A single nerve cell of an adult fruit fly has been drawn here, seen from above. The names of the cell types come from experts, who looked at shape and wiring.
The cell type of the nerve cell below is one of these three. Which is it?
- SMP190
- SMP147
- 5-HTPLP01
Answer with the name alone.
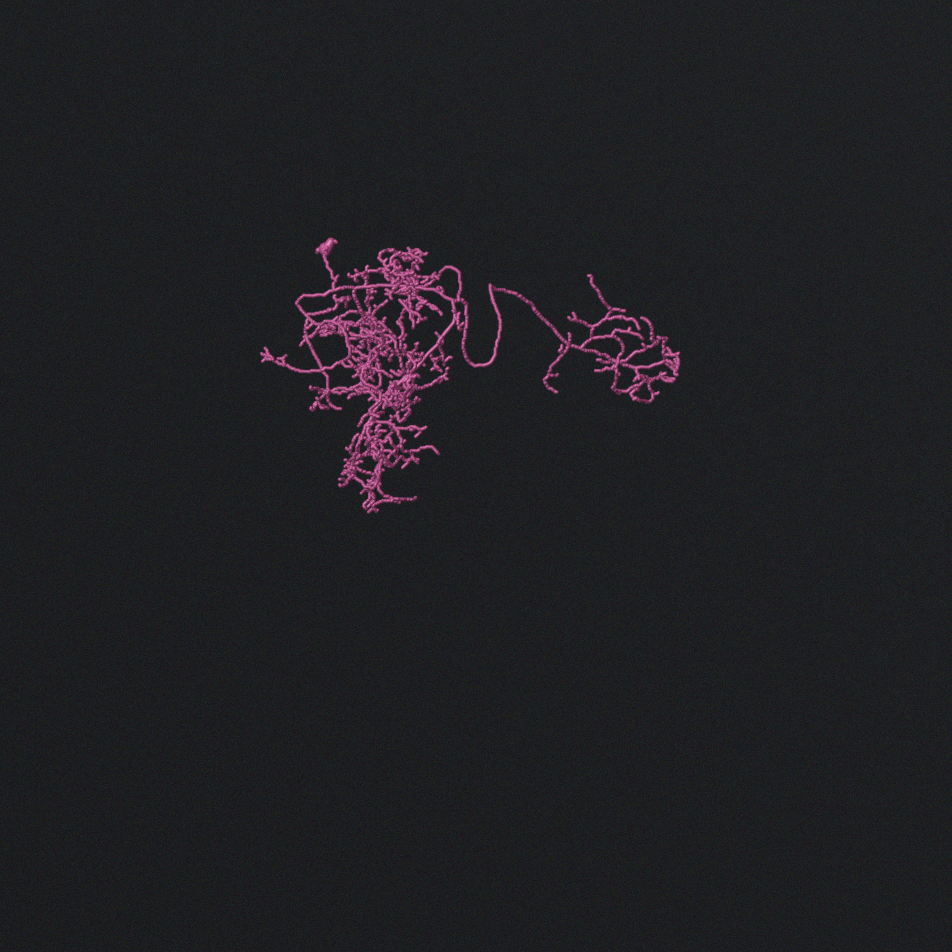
SMP147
